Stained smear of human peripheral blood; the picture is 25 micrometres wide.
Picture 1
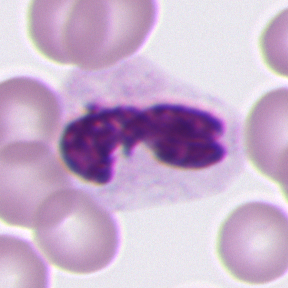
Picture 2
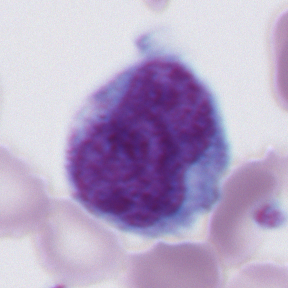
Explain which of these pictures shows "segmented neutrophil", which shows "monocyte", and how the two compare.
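Picture 1: segmented neutrophil. Picture 2: monocyte. Nucleus, picture 1: elongated, running horizontally across the cell; chromatin dark purple, coarsely clumped; no nucleoli.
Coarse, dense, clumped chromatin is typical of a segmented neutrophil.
Nucleus, picture 2: fills most of the cell; shallow indentation on the lower right side.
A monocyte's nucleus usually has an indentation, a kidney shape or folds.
Cytoplasm, picture 1: abundant, pale pinkish-lilac, with fine, faint lilac granules. Cytoplasm, picture 2: no distinct coarse granules.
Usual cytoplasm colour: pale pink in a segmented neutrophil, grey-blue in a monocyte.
Outline, picture 1: irregular, not round. Outline, picture 2: roughly rounded, smooth apart from one small bump. Also in picture 2: a small pale-blue knob projects from the top edge, and red cells press against the lower edge.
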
